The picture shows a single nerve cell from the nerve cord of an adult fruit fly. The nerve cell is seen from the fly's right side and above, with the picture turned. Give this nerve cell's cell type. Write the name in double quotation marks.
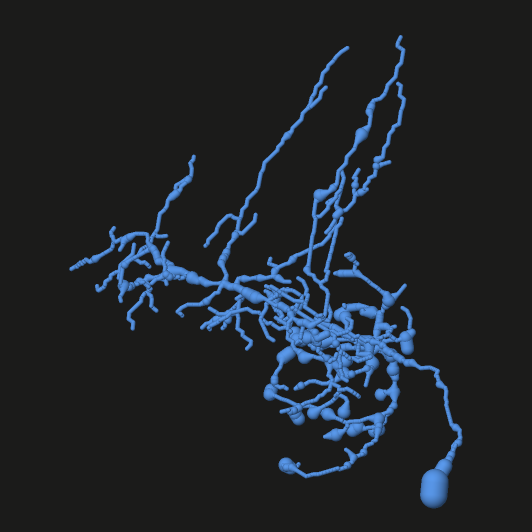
"INXXX444"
